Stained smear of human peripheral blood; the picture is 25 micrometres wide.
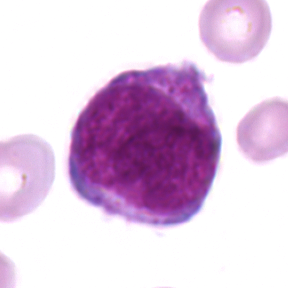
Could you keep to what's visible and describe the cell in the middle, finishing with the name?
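Roughly round in outline, the cell carries a small irregular tag projecting from its upper right edge. Its chromatin is fine and evenly spread rather than clumped into coarse blocks. Red cells lie close by, but none of them touches it. This is an atypical promyelocyte.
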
